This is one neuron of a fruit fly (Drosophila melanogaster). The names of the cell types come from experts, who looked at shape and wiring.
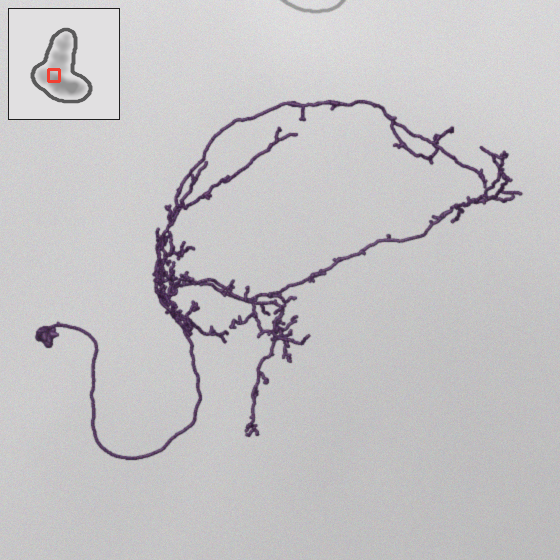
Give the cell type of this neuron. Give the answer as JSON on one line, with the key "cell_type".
{"cell_type": "LHAV4b2"}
